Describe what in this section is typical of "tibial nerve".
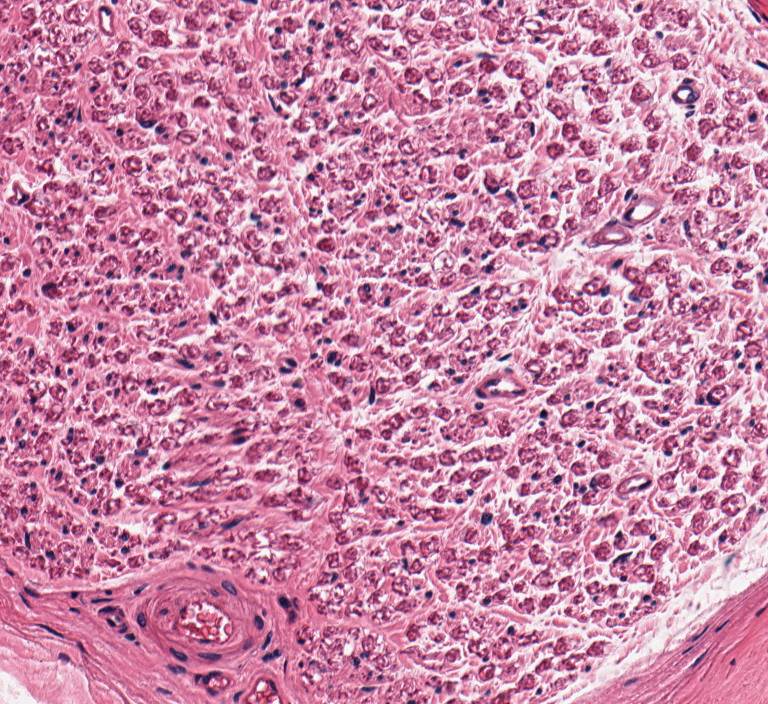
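First, the cut: the fibres of this tibial nerve are cut across, appearing as many small round profiles, not long strands.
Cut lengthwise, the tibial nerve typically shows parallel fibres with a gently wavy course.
Second, the nuclei: small, dark, oval or elongated ones are scattered sparsely between the fibres throughout the bundle.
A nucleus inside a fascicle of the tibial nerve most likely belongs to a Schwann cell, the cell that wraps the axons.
Third, also present: a few small capillaries with open, empty lumens, mostly in the bundle's right half. Outside the bundle at the lower left, a small thick-walled vessel holding red blood cells sits in dense pink fibrous tissue.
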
